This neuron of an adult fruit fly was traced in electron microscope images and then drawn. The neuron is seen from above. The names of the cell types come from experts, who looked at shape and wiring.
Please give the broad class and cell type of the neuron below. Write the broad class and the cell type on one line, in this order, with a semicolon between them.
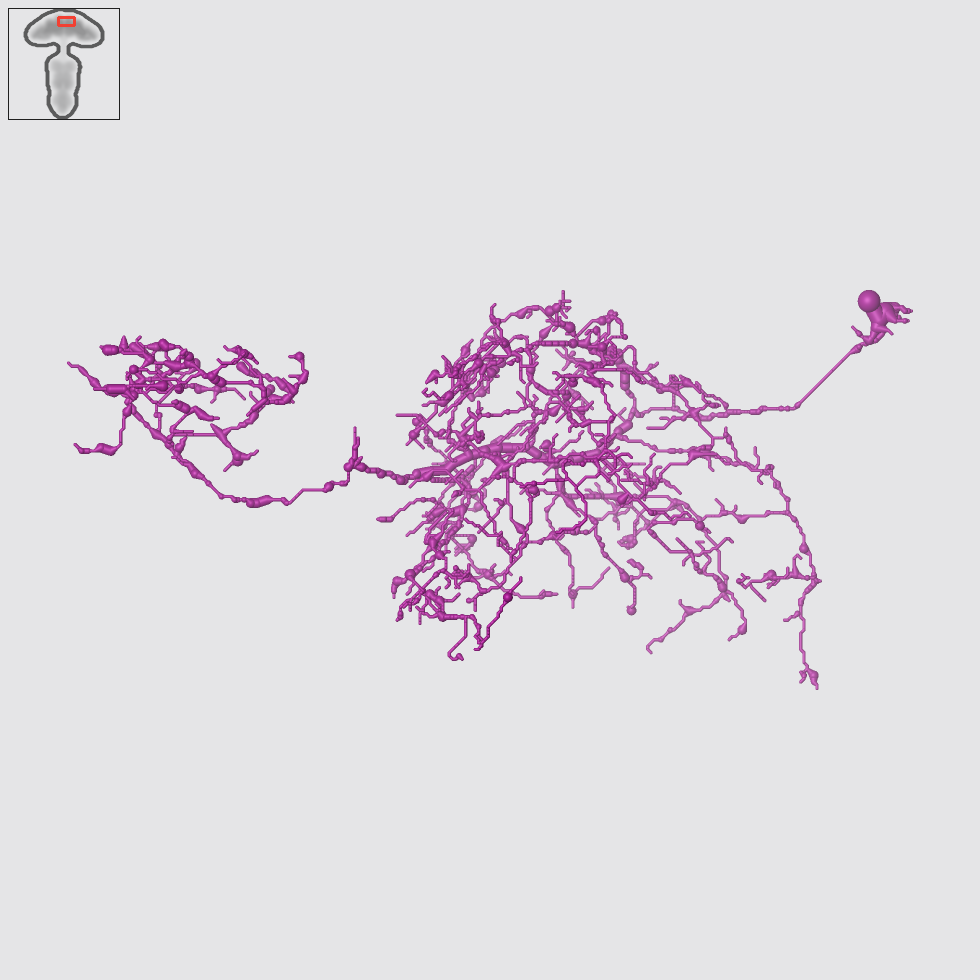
central-brain intrinsic neuron; GNG084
